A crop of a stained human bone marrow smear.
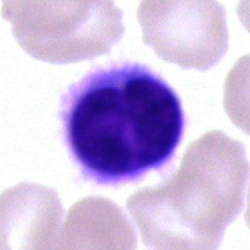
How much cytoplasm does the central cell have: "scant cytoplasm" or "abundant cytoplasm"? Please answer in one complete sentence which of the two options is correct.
A narrow rim is all the cytoplasm this cell has.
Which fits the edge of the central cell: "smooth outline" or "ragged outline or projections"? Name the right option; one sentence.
Ragged or frayed parts, or projections, blebs or tags, break the cell's edge.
